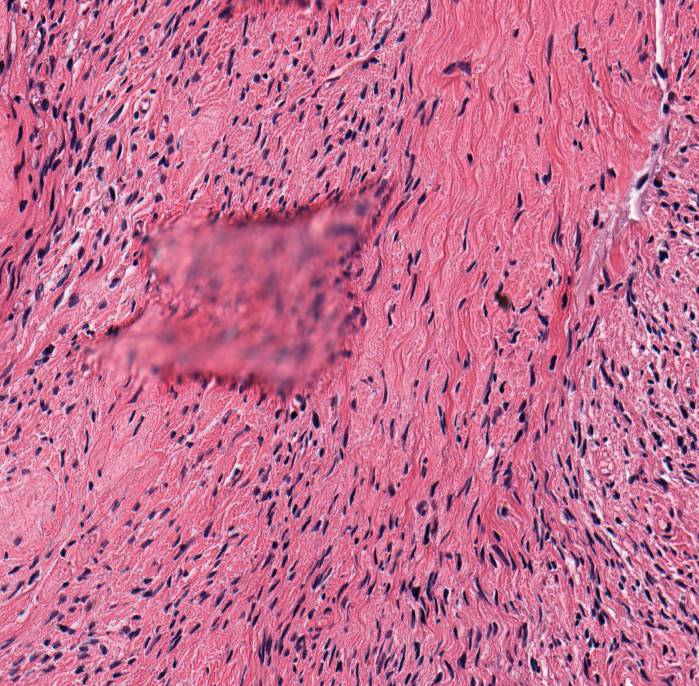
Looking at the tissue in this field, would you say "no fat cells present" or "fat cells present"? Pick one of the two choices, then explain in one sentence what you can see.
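No fat cells present. No fat cells are seen in the field.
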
